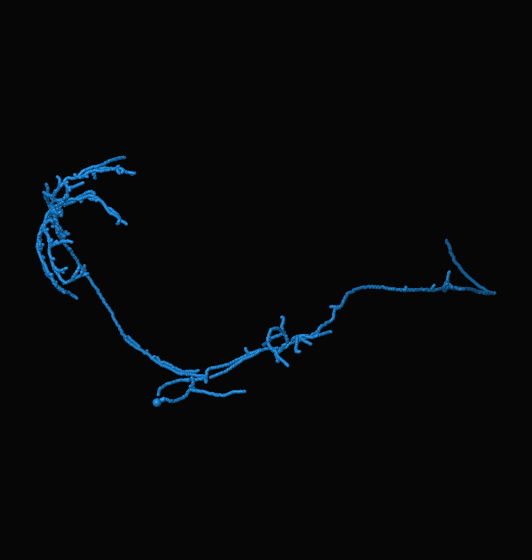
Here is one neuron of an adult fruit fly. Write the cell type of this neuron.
CB2377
